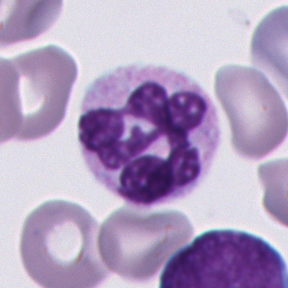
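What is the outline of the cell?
Round, with a smooth edge.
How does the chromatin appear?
Dark purple and coarsely clumped.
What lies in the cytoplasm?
Fine pinkish-violet granules, scattered evenly, and no vacuoles.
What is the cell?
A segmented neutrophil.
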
